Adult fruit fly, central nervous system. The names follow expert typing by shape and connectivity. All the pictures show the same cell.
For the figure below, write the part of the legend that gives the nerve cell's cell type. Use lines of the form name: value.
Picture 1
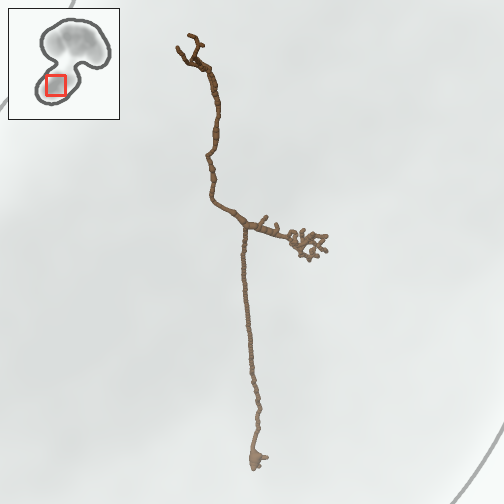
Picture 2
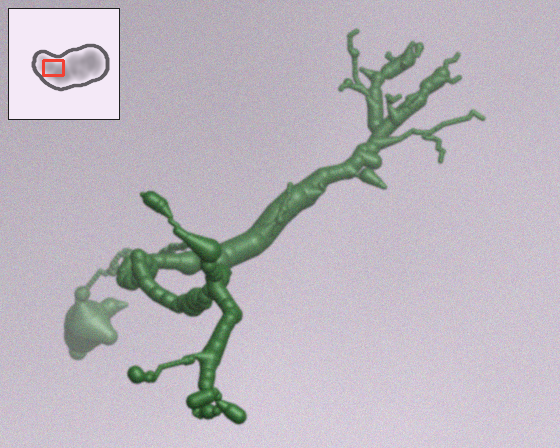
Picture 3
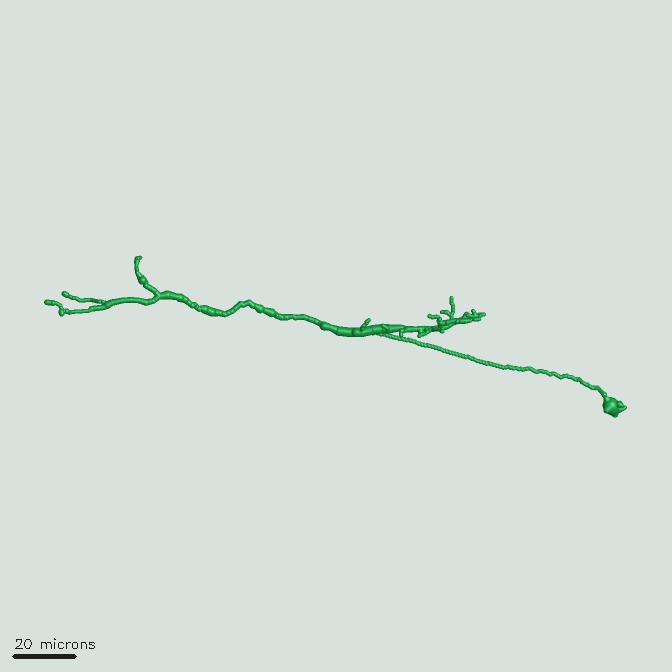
cell type: IN08B070_a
